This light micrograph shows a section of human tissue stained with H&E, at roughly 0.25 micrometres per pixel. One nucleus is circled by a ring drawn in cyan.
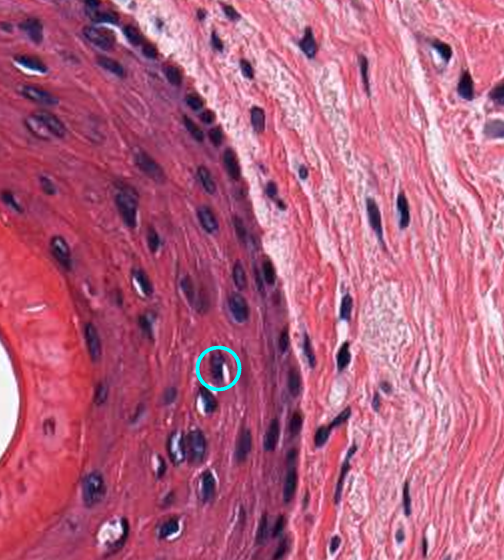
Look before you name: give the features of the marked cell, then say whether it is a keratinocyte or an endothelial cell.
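The nucleus is oval, dark blue-purple, and about the same size as the nuclei around it. A bright white crescent-shaped gap runs along one edge of the nucleus. The cytoplasm is pink with fine streaks, and its outline merges with the neighbouring cells without a sharp border. It sits in a band of stacked cells whose oval nuclei line up along the curve of the layer, a few cells in from the paler, wavy fibres on the right. This is a keratinocyte.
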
